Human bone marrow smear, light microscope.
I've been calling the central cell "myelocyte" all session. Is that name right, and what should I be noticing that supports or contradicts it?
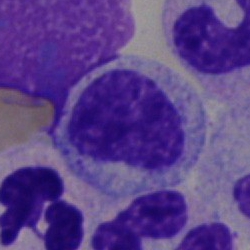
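First point, the nucleolus: none is distinctly visible.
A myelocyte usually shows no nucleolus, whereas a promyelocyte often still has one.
That goes with myelocyte. Second, the chromatin, which is dark purple and coarsely clumped with patchy lighter spots.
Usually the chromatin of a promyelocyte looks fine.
Coarse clumping thus speaks against promyelocyte. Third, the cytoplasm: pale blue-grey, with no clear vacuoles.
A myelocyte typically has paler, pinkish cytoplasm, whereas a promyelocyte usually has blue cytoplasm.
Its paleness leans toward myelocyte, but the blue-grey tint is not the pinkish one, so this feature settles neither name. Finally, position and outline: the nucleus lies toward the upper left, leaving a wider rim of cytoplasm along the lower right, and the outline is smooth, round to slightly oval. Taken together, the cell is a myelocyte.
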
